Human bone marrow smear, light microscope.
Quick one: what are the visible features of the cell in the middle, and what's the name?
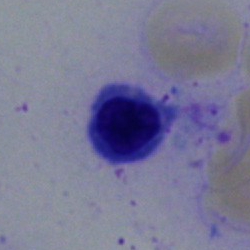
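Roughly round in outline, the cell has dark, dense nuclear chromatin showing little fine structure. A narrow rim of deep blue cytoplasm surrounds the nucleus and contains no visible vacuoles. Cell type: erythroblast.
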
